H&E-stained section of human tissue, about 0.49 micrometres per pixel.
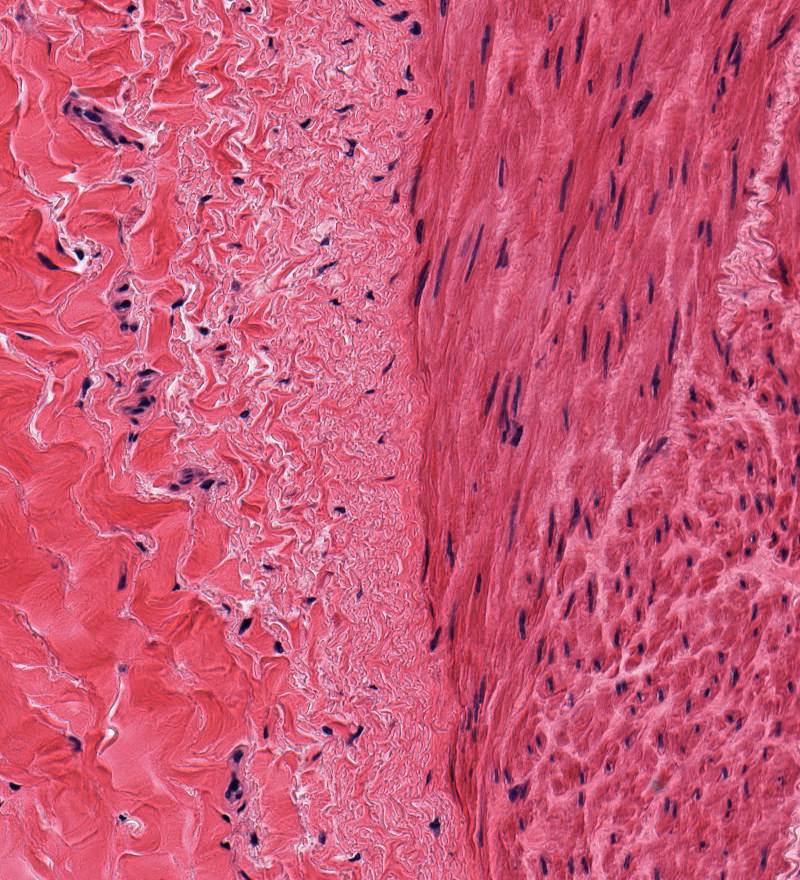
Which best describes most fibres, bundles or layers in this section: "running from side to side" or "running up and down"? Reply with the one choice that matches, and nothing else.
Running up and down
